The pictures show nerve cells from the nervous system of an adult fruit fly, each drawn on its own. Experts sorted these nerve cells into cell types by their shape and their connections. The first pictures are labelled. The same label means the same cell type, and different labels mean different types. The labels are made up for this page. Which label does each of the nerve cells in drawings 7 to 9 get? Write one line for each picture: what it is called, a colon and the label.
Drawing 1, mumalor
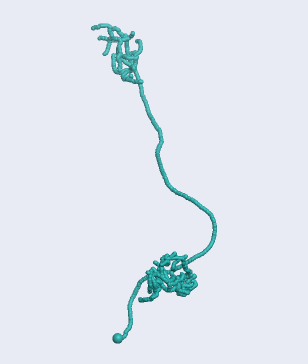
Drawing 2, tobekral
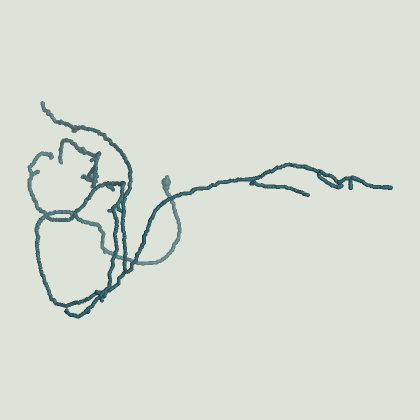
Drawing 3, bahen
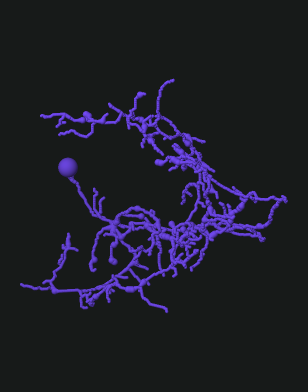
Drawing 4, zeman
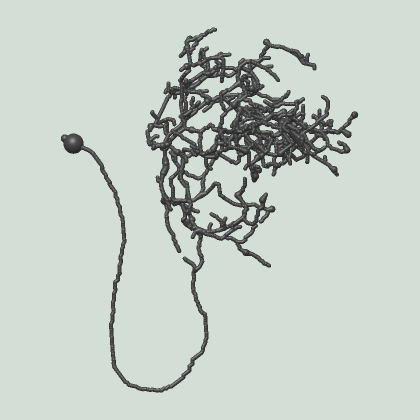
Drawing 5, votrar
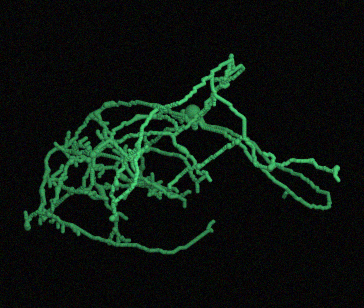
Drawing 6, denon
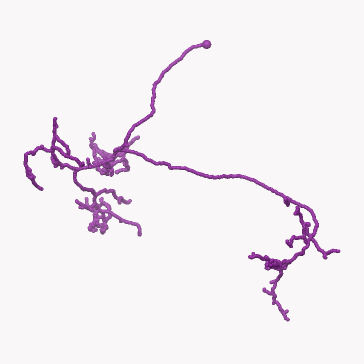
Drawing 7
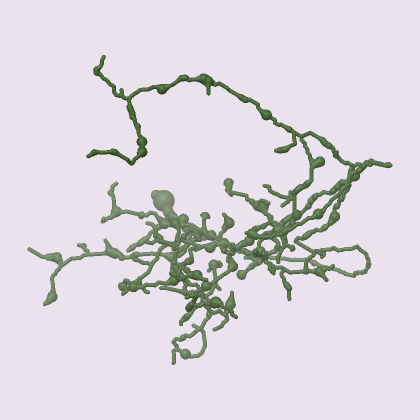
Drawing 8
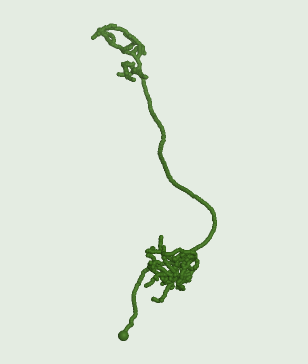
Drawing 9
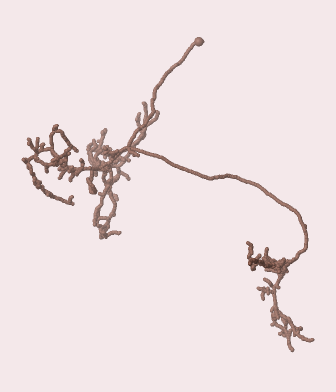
7: bahen
8: mumalor
9: denon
